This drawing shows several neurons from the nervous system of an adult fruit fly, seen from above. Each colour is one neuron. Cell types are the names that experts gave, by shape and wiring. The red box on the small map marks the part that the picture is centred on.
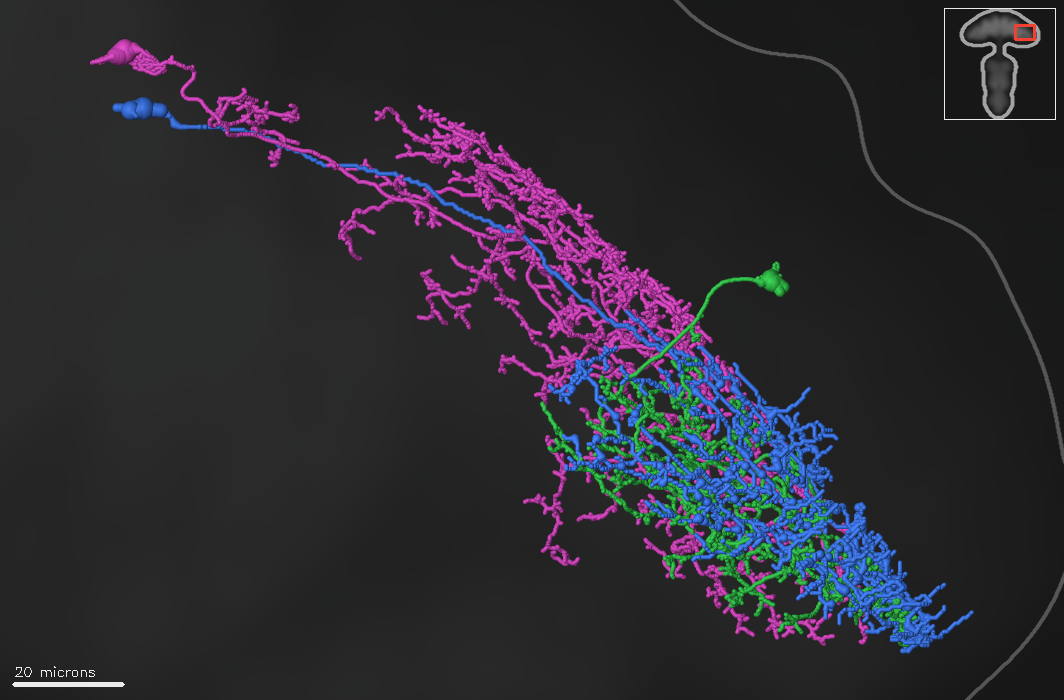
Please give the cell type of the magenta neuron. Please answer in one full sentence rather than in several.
By type, the neuron is Cm26.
